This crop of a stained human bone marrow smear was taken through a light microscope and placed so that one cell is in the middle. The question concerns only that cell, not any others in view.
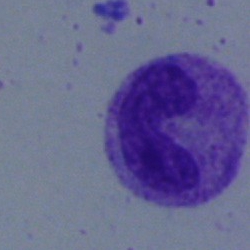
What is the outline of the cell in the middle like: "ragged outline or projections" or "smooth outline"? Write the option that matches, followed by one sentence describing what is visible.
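Smooth outline. The cell outline is round and smooth.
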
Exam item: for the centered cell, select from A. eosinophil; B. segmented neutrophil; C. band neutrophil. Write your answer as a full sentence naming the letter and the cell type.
Option C is correct in naming the middle cell a band neutrophil.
